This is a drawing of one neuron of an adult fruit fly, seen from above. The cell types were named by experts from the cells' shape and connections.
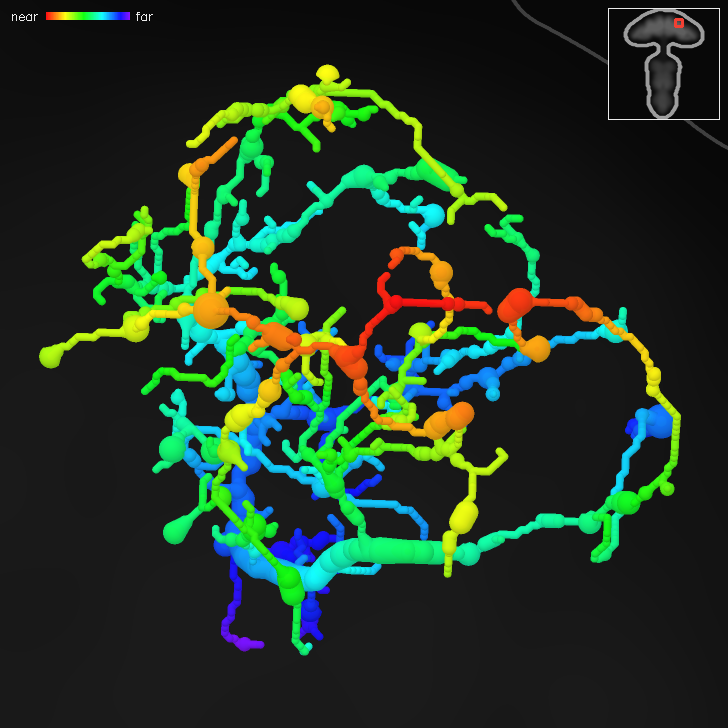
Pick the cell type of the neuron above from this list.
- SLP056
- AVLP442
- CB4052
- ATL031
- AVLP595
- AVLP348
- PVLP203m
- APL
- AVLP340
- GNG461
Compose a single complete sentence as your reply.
The cell type of this neuron is CB4052.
